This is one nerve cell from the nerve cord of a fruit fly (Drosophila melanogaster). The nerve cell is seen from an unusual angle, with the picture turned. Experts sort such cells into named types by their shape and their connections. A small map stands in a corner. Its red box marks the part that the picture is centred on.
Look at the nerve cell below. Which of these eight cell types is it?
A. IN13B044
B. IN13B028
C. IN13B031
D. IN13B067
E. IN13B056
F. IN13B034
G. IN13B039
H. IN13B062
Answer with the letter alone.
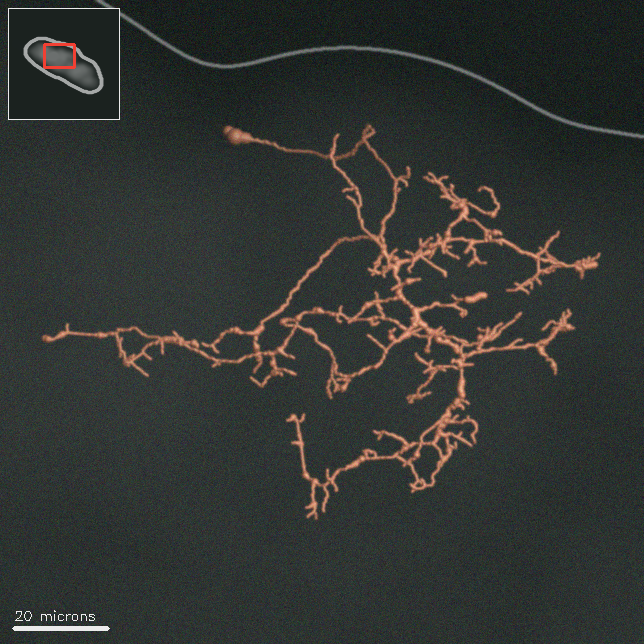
D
